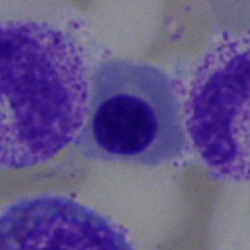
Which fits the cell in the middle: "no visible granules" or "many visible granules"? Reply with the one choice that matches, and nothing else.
No visible granules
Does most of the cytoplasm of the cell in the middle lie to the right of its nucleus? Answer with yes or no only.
Yes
